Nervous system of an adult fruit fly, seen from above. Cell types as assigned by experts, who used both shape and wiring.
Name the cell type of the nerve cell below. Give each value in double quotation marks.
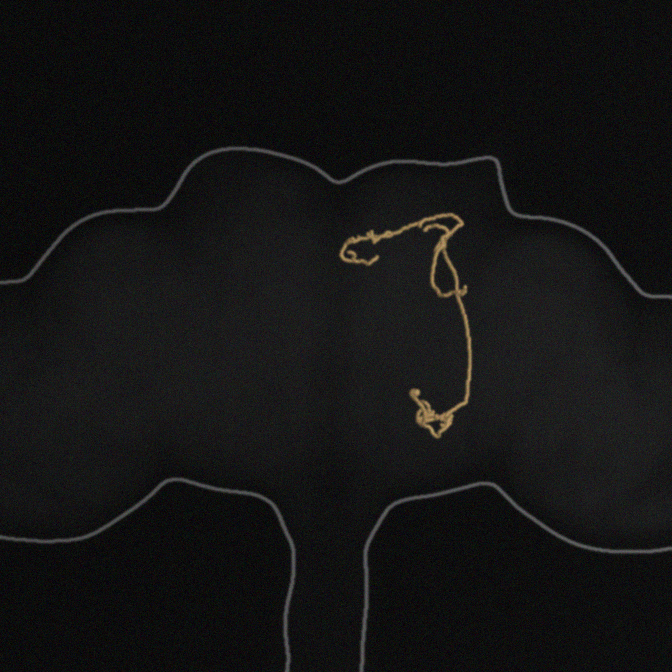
"KCa'b'-ap2"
